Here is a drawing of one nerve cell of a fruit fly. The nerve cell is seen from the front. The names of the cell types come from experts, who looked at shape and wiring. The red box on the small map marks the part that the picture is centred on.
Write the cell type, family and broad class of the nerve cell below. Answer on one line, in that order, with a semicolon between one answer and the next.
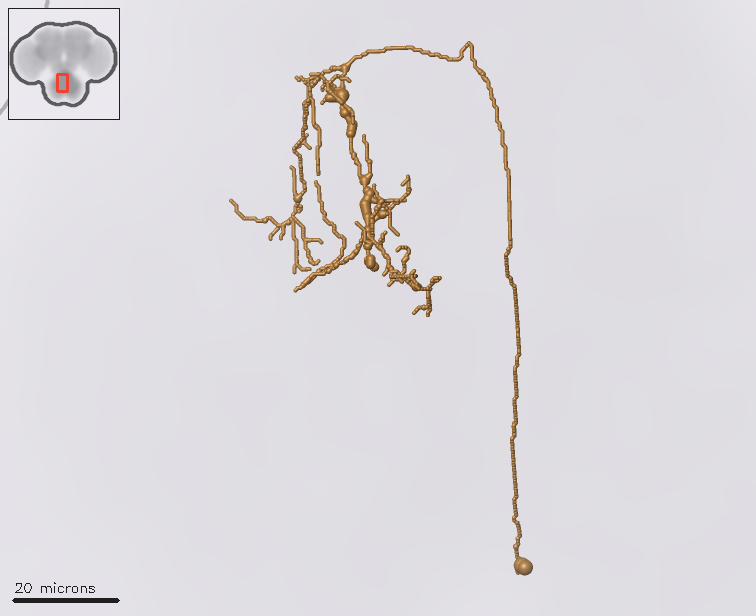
IN02A058; hemilineage 02A; nerve-cord intrinsic neuron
